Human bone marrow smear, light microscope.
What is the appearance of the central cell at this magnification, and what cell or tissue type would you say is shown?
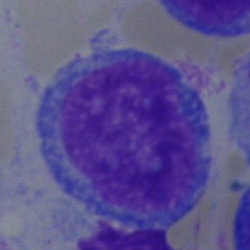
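Chromatin finely stippled, small paler patches scattered through it. Cytoplasm free of granules and of vacuoles. Edge slightly irregular, with a small bleb at the top. Named as a blast.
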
